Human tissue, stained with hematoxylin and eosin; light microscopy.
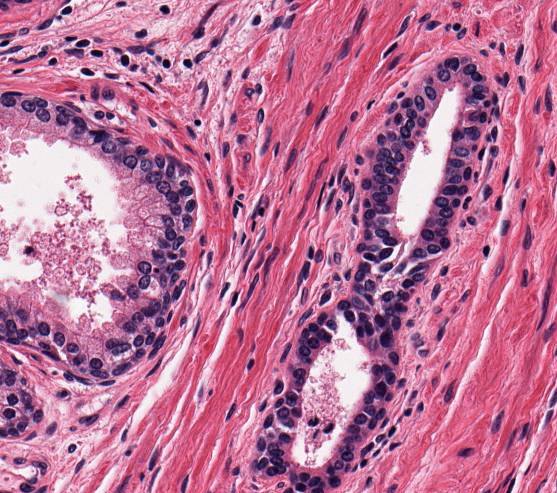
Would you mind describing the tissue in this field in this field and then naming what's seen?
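Large gland at left edge, two smaller in right half, all in dense pink stroma. Left gland: tall lining cells, pale pink finely granular cytoplasm, round nuclei toward base; lumen holds loose pale pink granular material. Lower right lumen: a little pale pink flocculent material. Prostate.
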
